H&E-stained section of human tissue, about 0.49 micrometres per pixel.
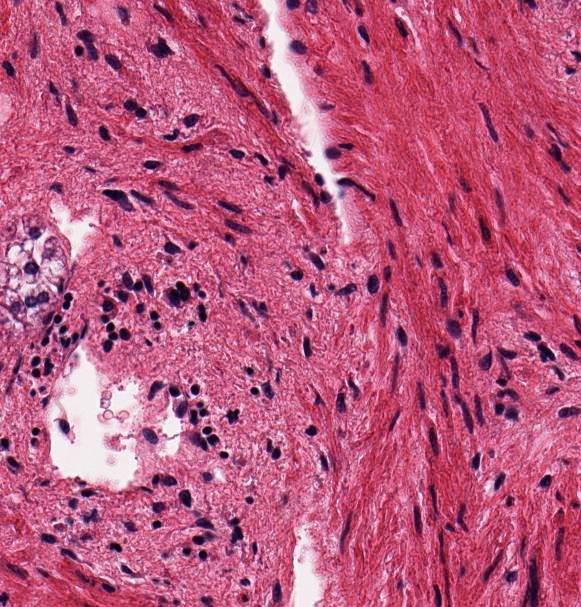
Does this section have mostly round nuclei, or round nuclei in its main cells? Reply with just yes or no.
No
